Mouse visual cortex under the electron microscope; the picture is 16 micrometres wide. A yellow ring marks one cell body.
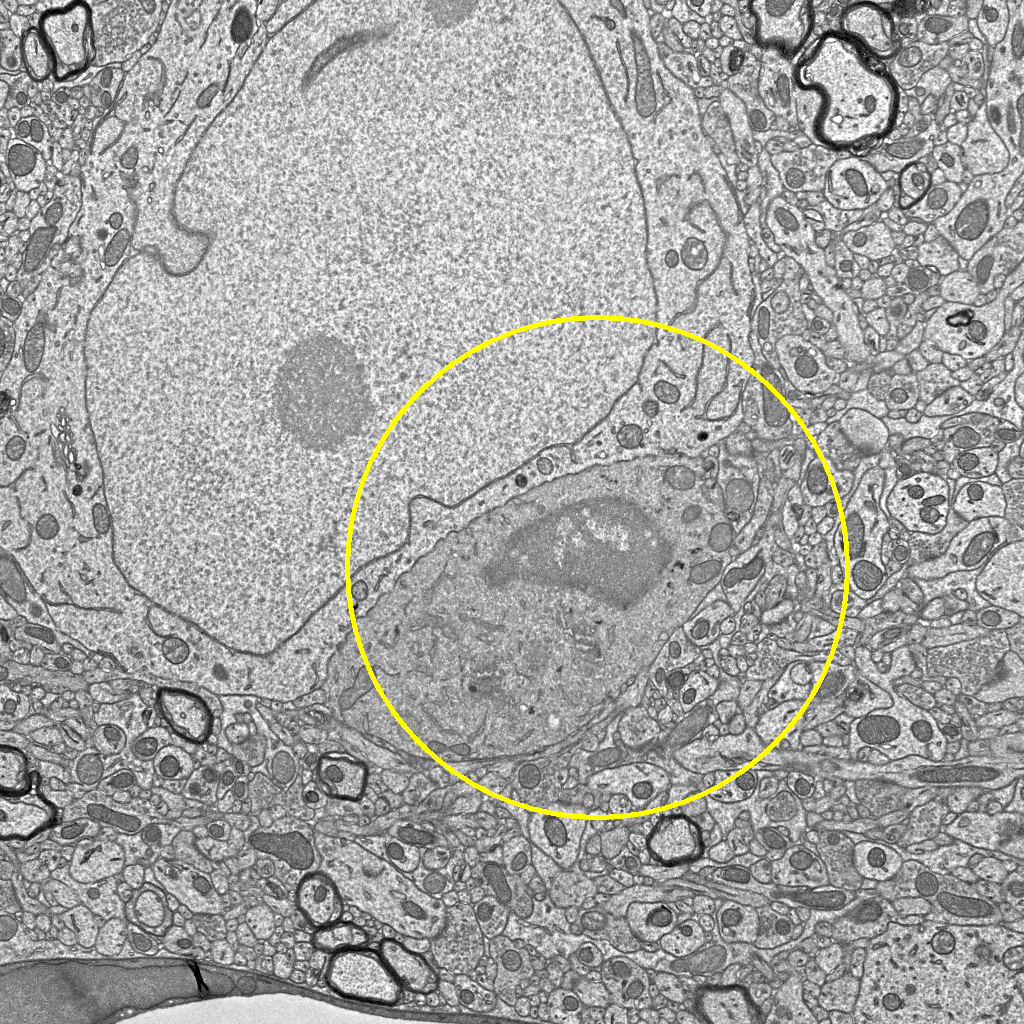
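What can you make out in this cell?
Look at the nucleus: it is elongated and gently curved, like a bean, with pale irregular patches in its middle.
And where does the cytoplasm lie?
Mostly below the nucleus, toward the lower left of the body, and its moderate grey is darker than that of the large cell beside it.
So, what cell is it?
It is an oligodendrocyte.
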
